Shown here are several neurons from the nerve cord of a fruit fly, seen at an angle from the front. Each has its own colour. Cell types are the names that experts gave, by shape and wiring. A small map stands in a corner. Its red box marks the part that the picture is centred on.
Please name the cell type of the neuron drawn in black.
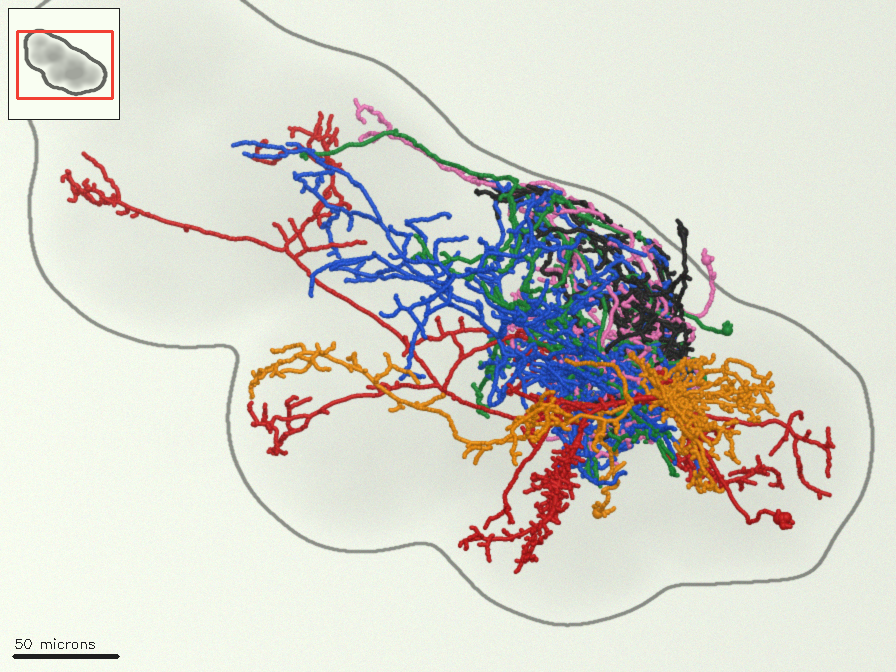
IN17A049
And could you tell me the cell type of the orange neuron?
IN12B014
